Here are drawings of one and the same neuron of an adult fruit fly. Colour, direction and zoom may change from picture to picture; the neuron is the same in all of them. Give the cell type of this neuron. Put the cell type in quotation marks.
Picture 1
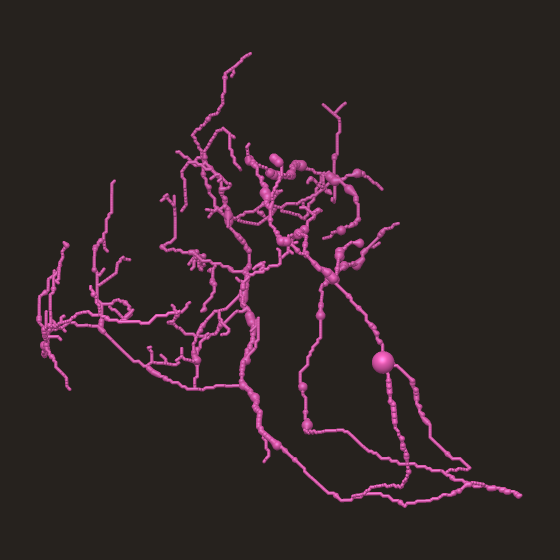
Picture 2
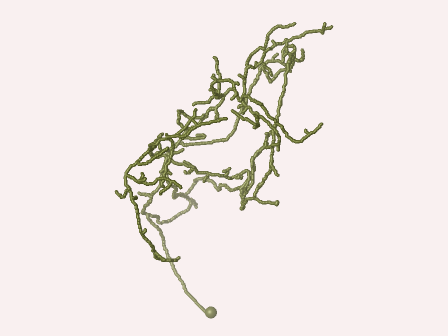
"LHAV3e6"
